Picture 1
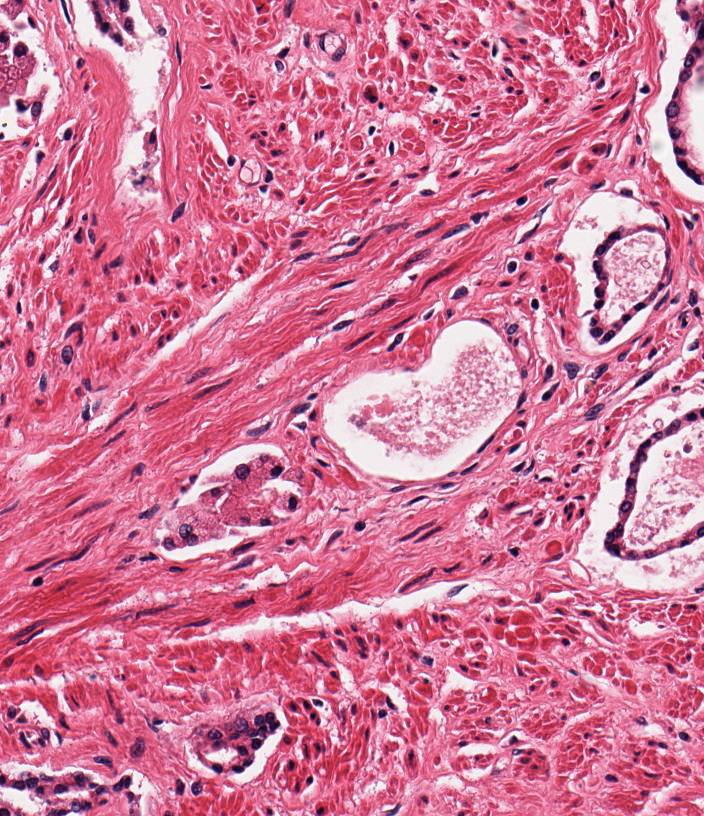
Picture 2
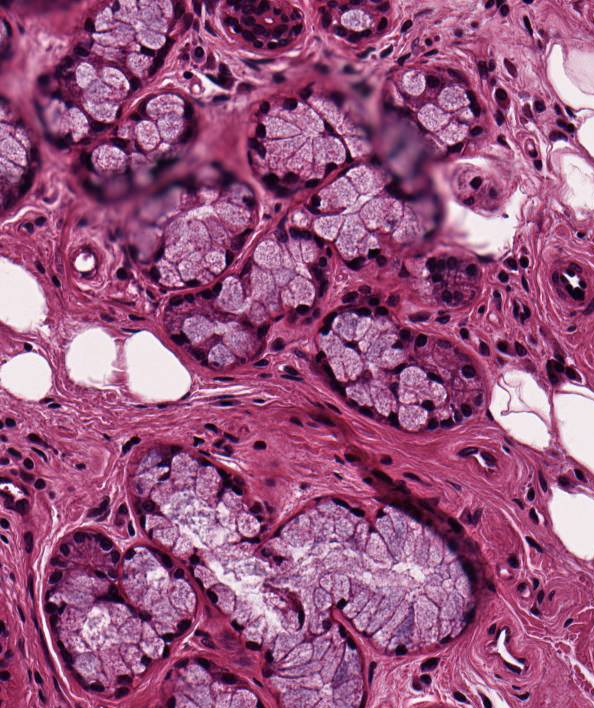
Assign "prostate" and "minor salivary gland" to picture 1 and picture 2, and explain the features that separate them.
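Here, picture 1 is prostate and picture 2 is minor salivary gland. In the prostate, the spindle cells of the diagonal band have elongated dark nuclei, and small glands lie among the muscle bundles, several on the right edge. Those right-hand glands have a single layer of cells with dark nuclei; the central gland's lumen holds pale pink granular material. Now the minor salivary gland: its acinar cells have pale, grey-purple, frothy cytoplasm, and dense collagen stroma holds scattered elongated dark nuclei. Adipocytes appear as empty white spaces along the left middle and right edges.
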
